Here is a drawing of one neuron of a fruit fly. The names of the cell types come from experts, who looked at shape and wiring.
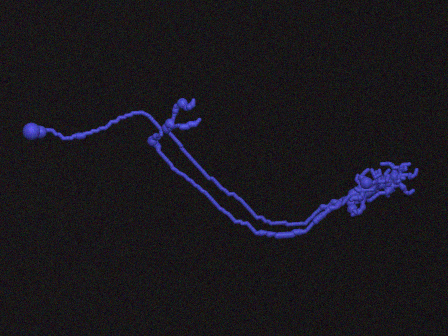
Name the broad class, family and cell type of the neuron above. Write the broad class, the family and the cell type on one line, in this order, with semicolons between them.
optic-lobe intrinsic neuron; T; T5d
